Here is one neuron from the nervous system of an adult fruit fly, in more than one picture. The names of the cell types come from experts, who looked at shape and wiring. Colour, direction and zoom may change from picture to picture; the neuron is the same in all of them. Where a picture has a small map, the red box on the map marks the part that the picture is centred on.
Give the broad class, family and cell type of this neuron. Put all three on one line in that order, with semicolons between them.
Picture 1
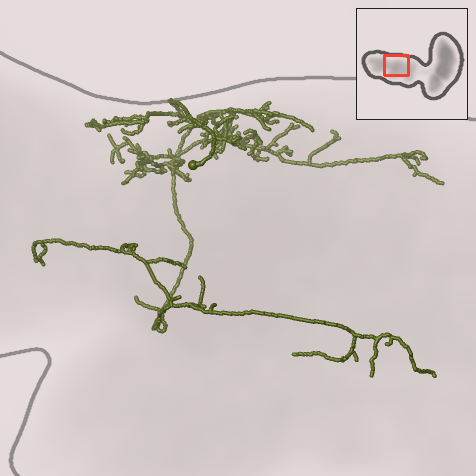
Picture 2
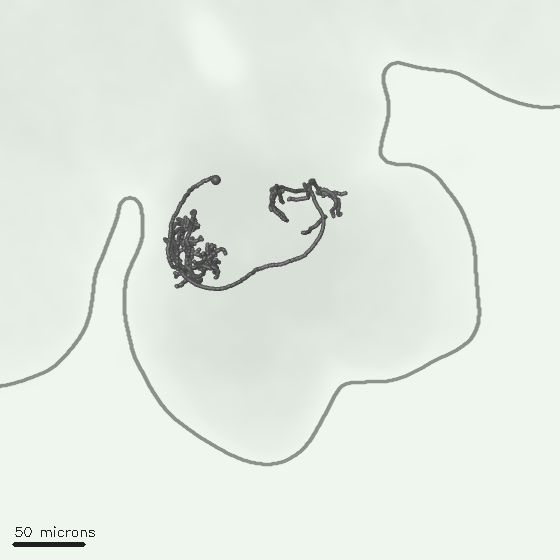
nerve-cord intrinsic neuron; hemilineage 19B; IN19B048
